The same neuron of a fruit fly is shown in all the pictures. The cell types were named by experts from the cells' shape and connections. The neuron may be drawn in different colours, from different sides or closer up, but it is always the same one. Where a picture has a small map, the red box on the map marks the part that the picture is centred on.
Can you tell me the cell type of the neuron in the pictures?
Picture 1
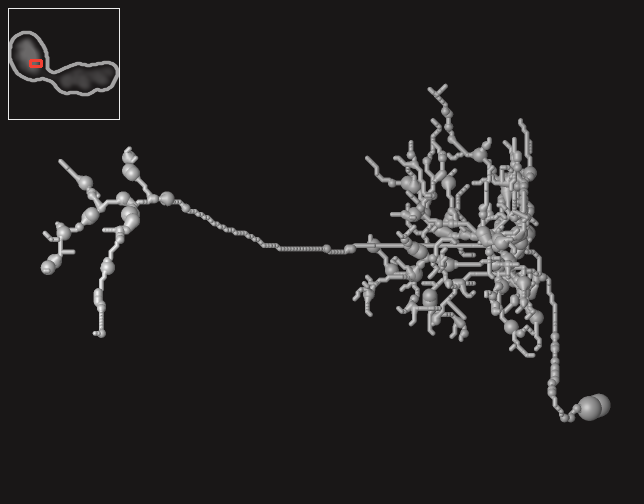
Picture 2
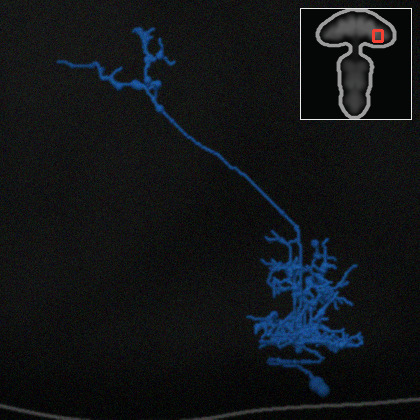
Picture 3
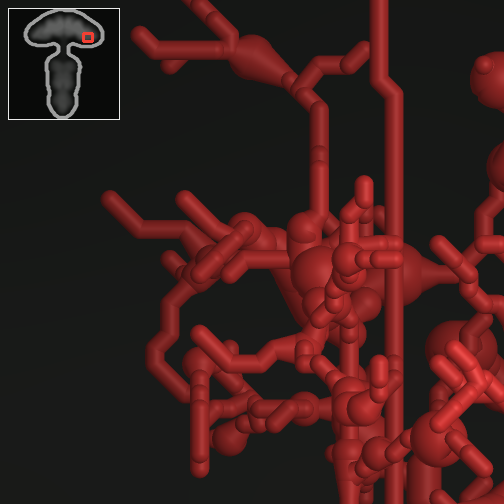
Tlp12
